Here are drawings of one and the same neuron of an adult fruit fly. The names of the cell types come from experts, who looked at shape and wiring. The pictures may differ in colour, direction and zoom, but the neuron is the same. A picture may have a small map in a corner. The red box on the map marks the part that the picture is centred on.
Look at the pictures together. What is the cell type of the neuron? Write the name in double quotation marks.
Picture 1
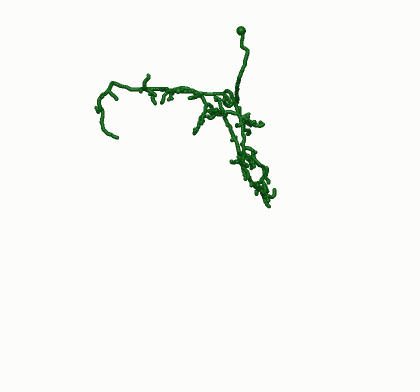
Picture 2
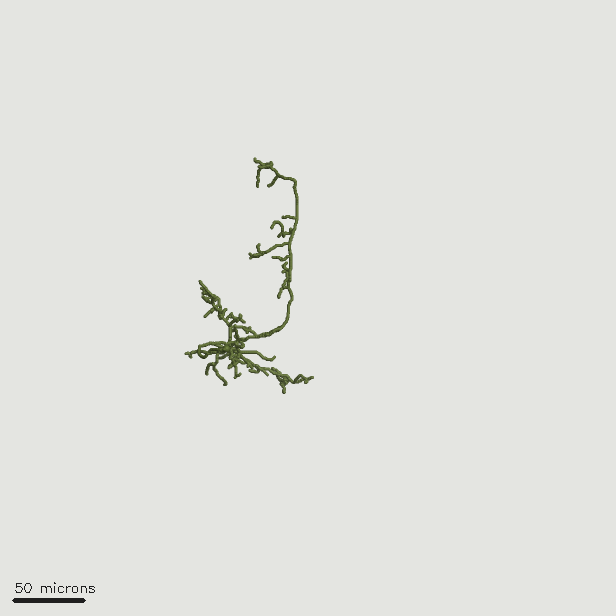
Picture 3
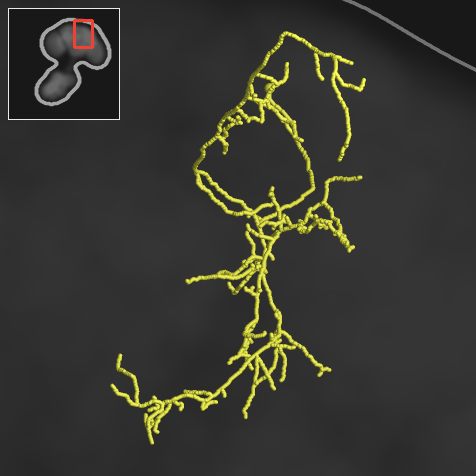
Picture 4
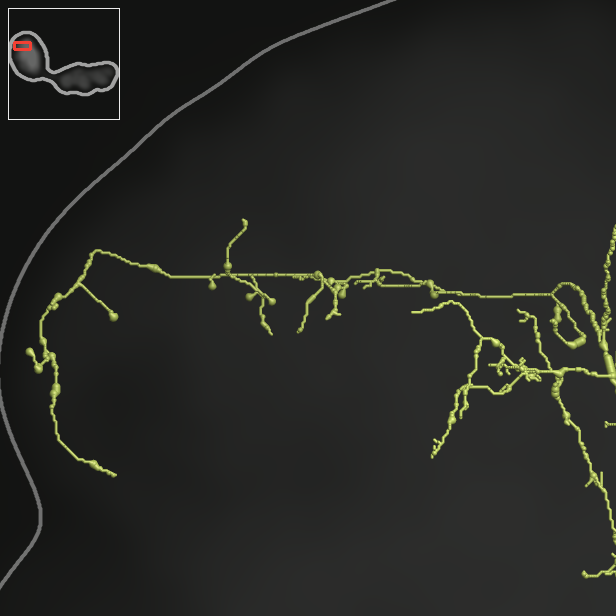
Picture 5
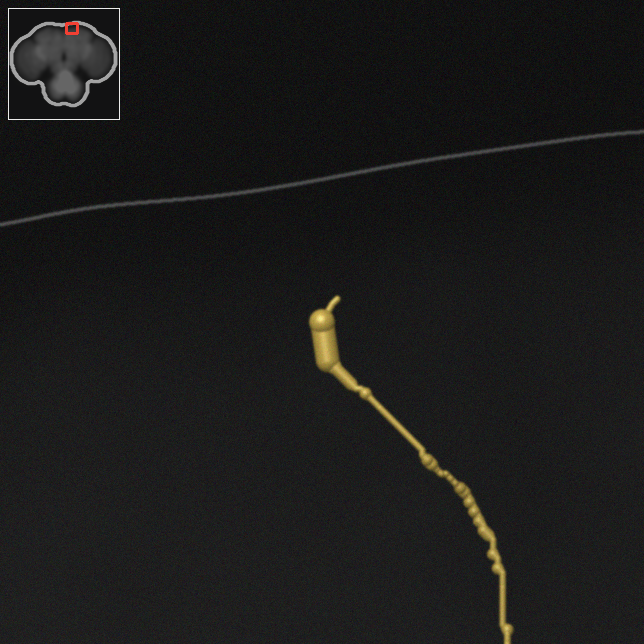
"CL167"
